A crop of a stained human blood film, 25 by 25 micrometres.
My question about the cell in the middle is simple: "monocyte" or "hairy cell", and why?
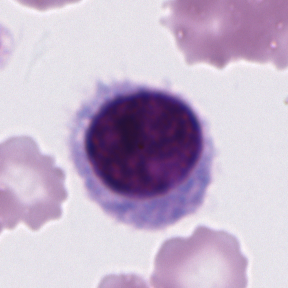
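Hairy cell, this one. It's about 13 micrometres across, with a round nucleus of about 10 micrometres that fills about 60% of the cell's area. The chromatin is dark purple and coarsely clumped, with paler patches between the clumps. The rim of cytoplasm is widest below the nucleus, and it shows no distinct granules and no vacuoles.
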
